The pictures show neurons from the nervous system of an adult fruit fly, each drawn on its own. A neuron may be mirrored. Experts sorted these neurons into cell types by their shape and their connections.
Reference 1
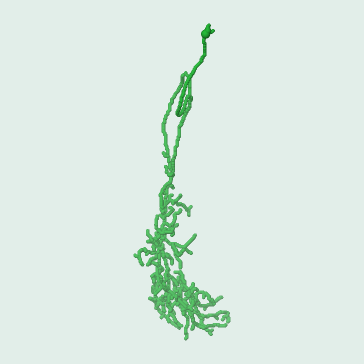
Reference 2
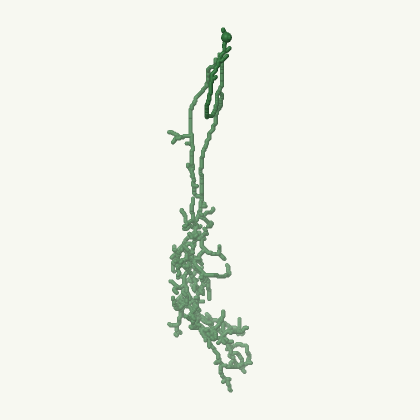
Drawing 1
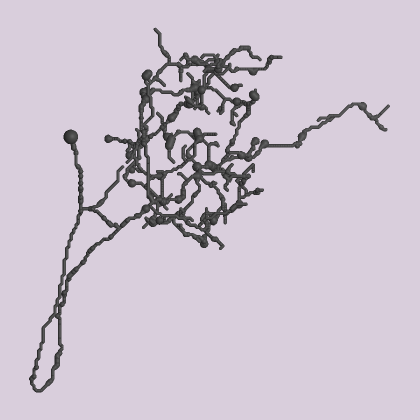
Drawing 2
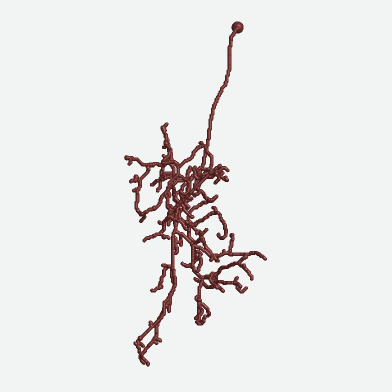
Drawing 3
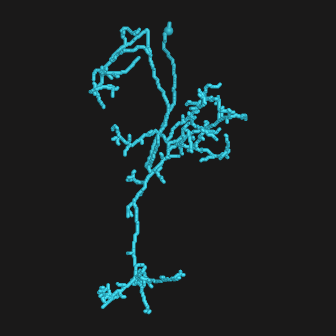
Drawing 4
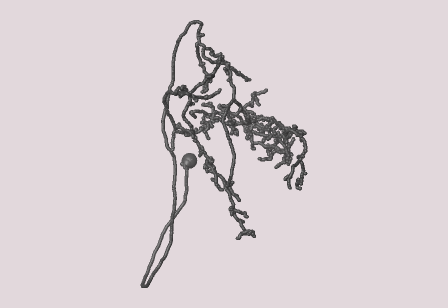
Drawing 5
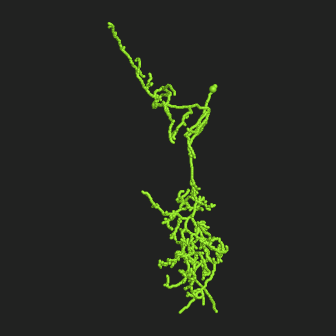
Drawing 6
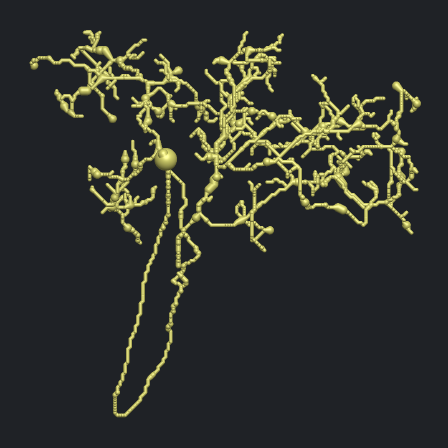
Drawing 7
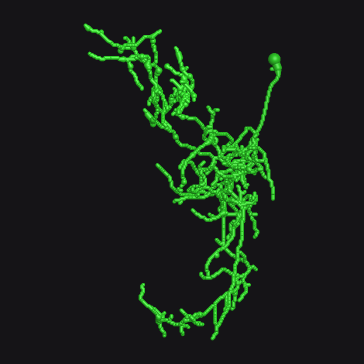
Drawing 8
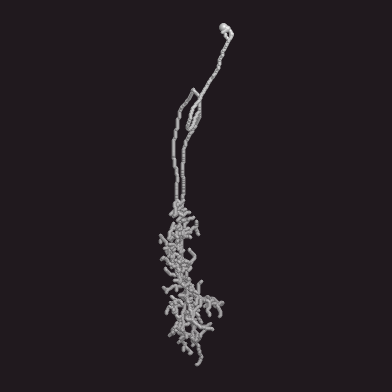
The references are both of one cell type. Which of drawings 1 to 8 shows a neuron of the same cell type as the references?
Drawing 8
